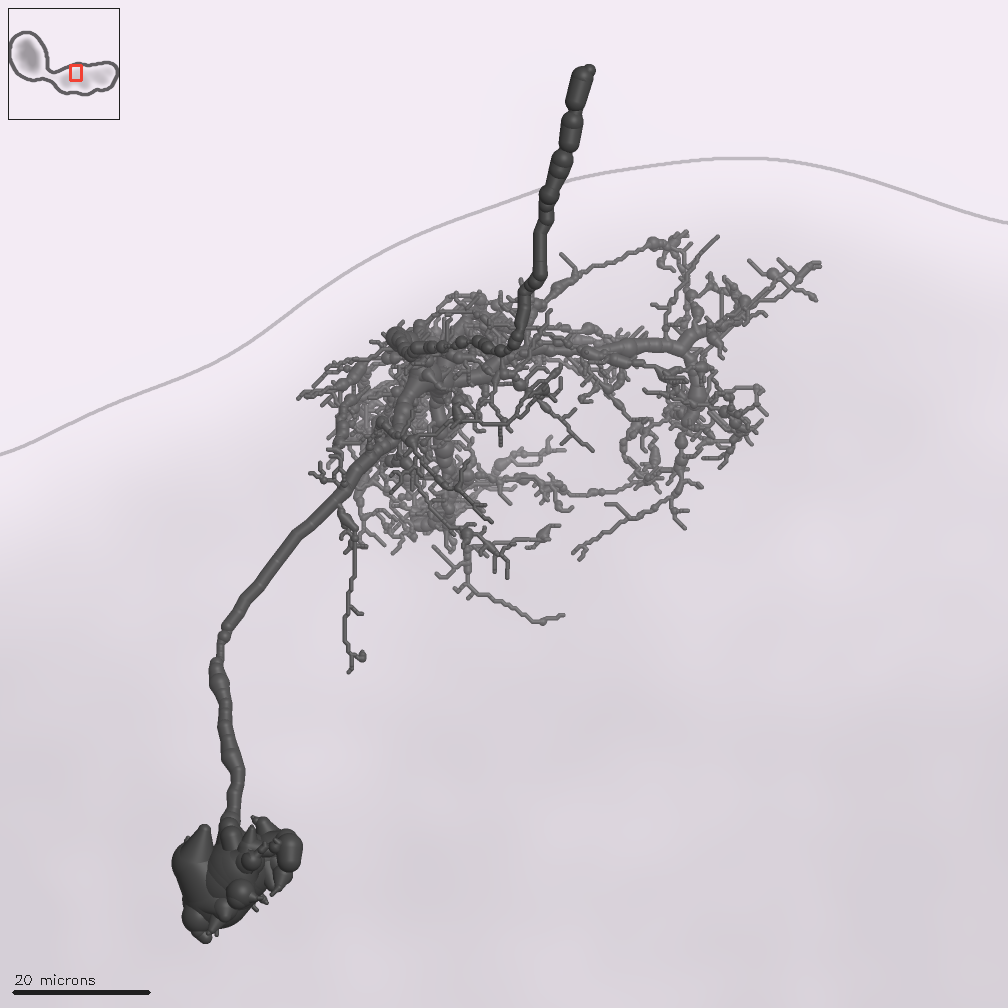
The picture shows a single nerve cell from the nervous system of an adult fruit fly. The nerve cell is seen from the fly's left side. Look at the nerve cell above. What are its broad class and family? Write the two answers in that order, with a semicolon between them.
motor neuron of the nerve cord; hemilineage 03B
